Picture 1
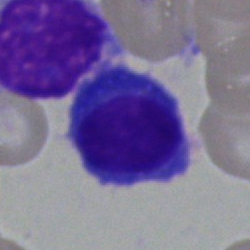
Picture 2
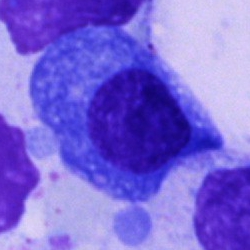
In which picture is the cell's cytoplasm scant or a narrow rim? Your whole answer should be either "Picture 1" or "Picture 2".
Picture 1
